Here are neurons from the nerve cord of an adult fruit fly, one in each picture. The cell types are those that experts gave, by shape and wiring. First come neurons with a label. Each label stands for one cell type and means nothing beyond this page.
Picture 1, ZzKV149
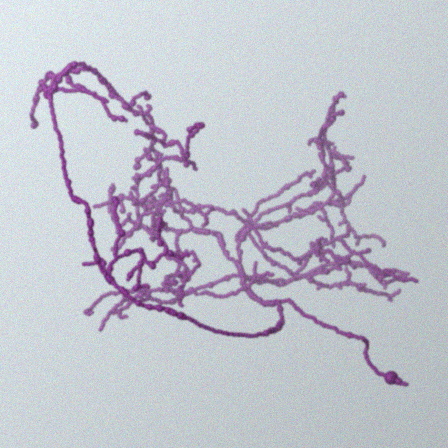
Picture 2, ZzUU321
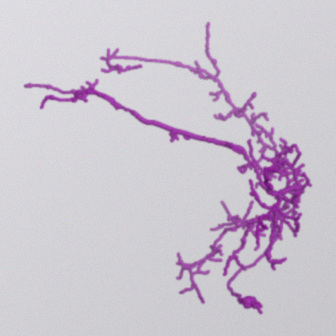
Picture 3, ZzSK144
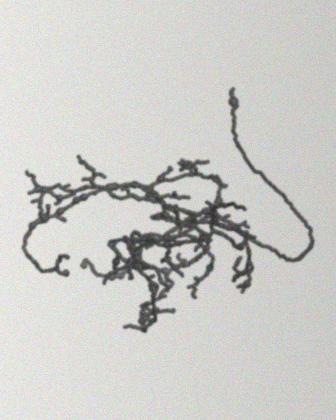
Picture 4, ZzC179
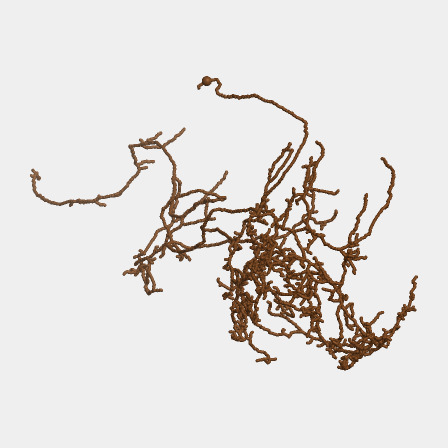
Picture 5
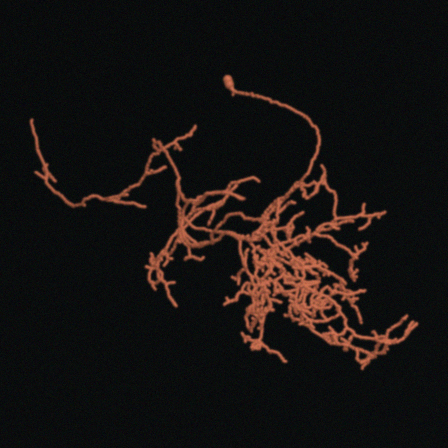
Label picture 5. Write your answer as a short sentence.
It belongs to ZzC179.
